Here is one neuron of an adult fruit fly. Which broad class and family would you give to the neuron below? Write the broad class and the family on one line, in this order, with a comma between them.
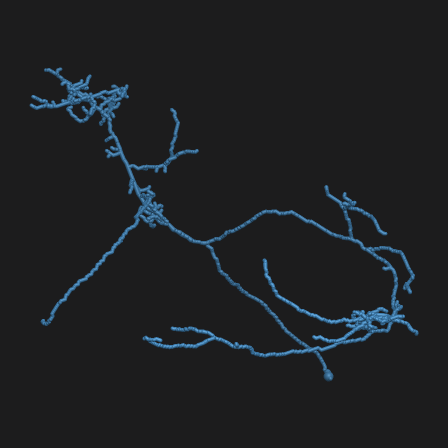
central-brain intrinsic neuron, hemilineage SMPpd1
